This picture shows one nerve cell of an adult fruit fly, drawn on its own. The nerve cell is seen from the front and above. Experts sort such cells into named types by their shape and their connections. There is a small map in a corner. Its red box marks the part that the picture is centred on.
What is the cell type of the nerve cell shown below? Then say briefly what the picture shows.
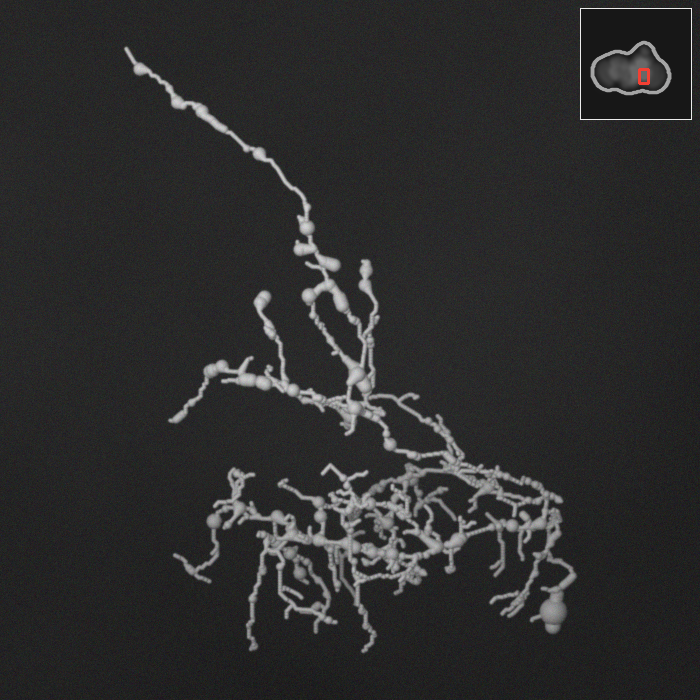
Its cell type is AVLP385. It is a central-brain intrinsic neuron. The cell body is at the lower right of the picture. Dozens of branch ends can be seen.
